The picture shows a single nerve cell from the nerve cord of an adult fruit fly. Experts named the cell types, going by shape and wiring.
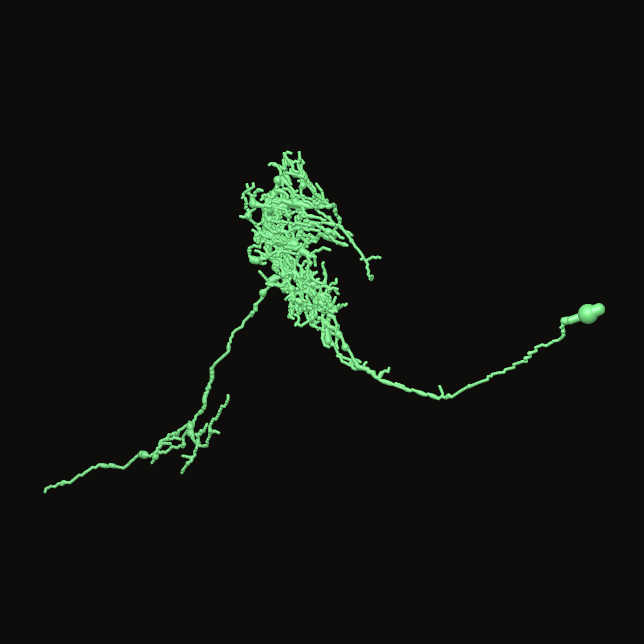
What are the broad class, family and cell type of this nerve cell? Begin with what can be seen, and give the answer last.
The picture shows dozens of branch ends. As drawn here it is wider than it is tall. Its broad class is nerve-cord intrinsic neuron. The family is hemilineage 01A. It is of cell type IN01A061.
